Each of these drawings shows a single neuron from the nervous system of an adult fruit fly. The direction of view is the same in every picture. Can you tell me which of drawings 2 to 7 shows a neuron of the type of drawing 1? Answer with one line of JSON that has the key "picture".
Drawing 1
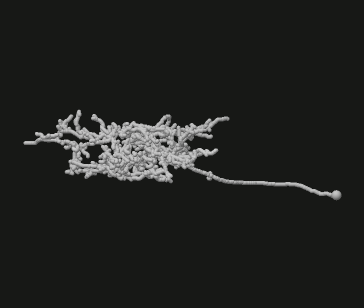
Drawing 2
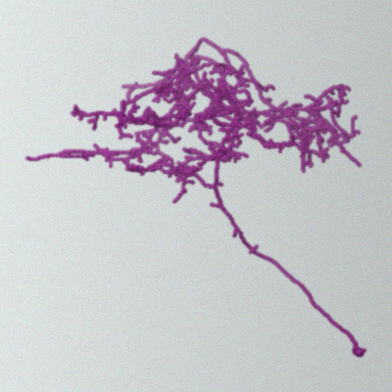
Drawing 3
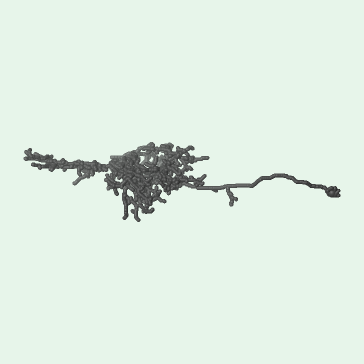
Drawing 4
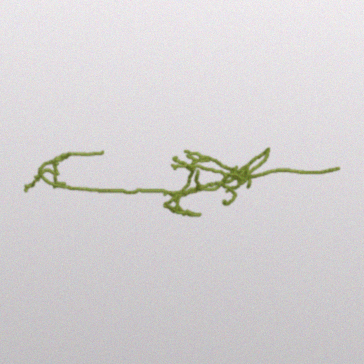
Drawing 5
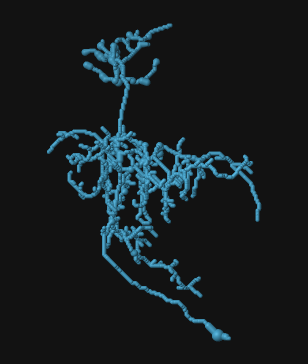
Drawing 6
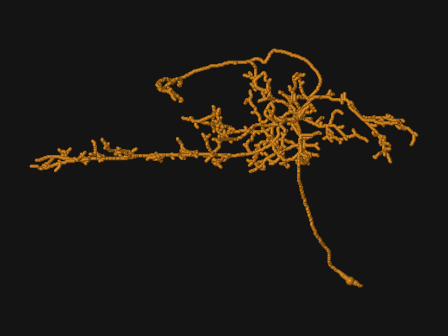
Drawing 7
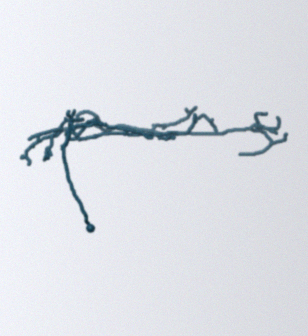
{"picture": 2}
